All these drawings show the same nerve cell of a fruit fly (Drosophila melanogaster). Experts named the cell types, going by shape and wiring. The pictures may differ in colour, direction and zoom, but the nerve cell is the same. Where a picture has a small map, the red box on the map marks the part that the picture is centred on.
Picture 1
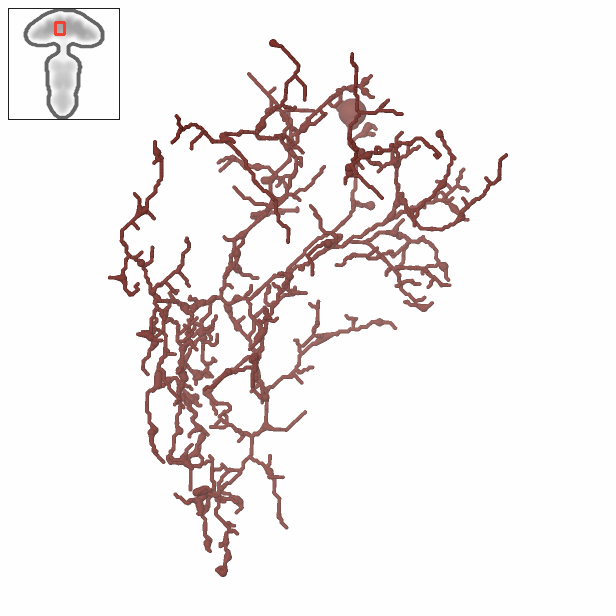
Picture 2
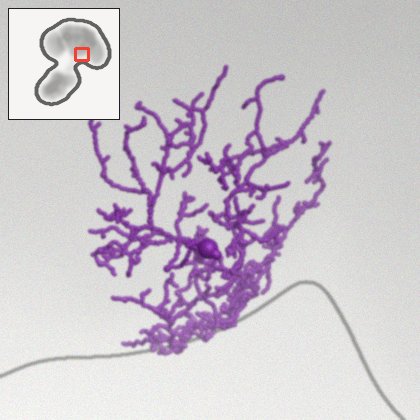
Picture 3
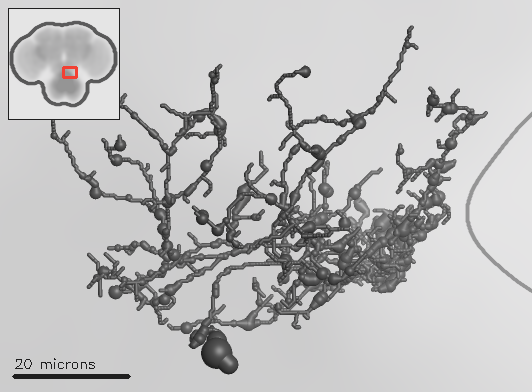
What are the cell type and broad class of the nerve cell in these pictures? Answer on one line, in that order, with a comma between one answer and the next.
GNG455, central-brain intrinsic neuron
